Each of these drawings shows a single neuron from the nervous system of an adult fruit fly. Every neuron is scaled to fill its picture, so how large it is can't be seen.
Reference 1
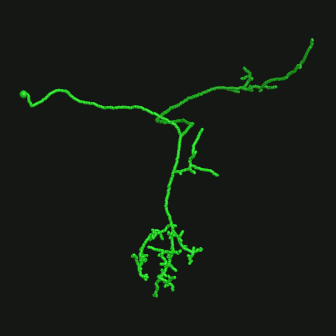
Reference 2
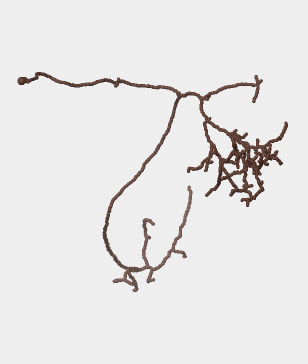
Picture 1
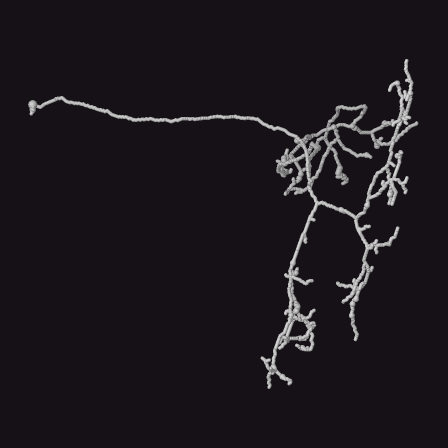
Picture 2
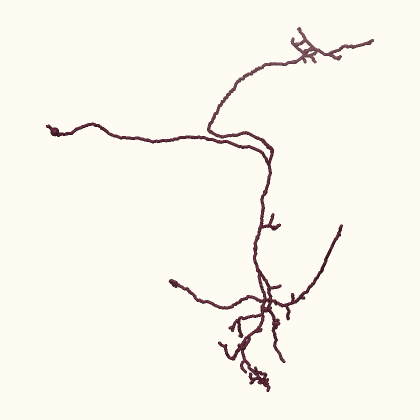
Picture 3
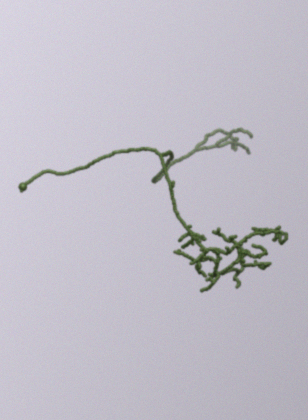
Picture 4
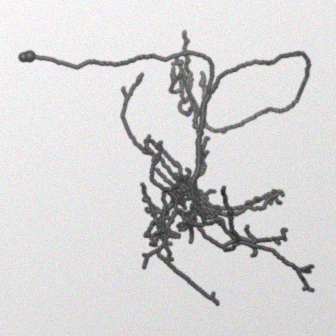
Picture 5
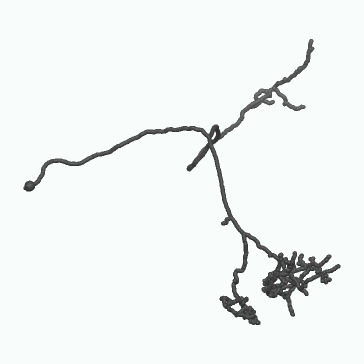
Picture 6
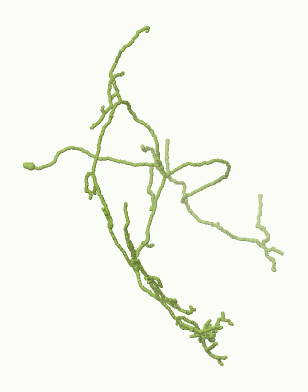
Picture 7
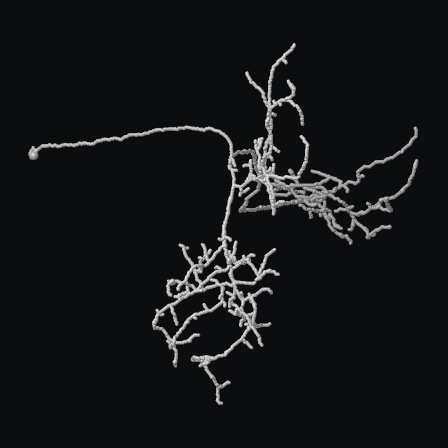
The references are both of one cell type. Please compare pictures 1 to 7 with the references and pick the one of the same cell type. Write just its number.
2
